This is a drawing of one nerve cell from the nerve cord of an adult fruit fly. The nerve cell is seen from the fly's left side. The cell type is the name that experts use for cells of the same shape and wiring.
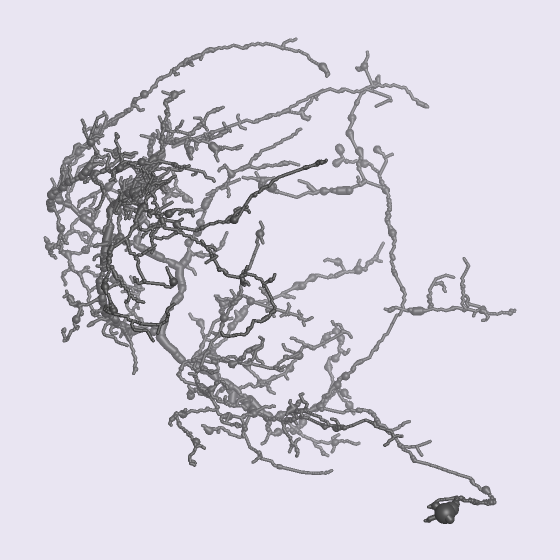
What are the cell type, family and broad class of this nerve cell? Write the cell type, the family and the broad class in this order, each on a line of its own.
IN04B037
hemilineage 04B
nerve-cord intrinsic neuron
